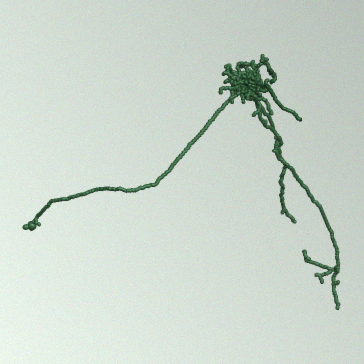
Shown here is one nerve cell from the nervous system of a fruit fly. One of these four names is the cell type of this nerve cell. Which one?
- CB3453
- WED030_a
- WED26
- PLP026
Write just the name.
WED26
